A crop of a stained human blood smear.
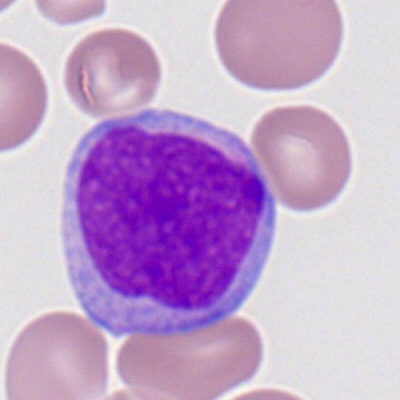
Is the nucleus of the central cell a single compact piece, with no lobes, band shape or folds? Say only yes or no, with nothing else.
Yes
